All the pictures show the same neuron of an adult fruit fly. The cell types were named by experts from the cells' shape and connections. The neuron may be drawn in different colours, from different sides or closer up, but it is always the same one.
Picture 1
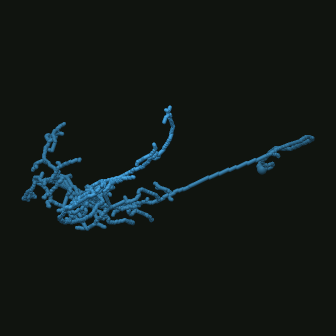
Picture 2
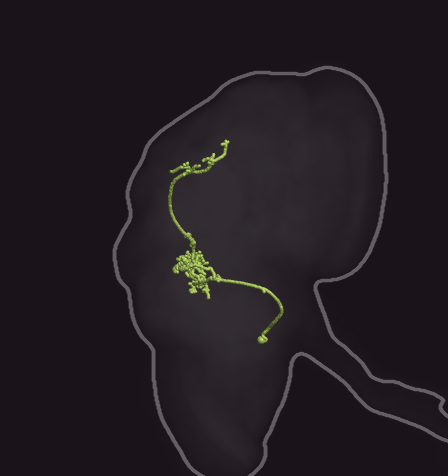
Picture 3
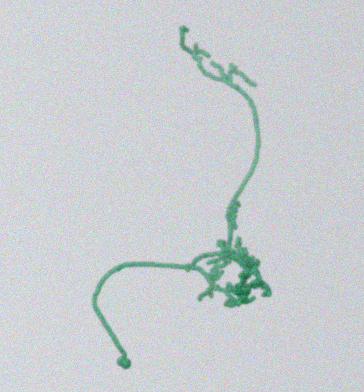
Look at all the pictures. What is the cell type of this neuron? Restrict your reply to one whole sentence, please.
This neuron represents the cell type PRW016.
